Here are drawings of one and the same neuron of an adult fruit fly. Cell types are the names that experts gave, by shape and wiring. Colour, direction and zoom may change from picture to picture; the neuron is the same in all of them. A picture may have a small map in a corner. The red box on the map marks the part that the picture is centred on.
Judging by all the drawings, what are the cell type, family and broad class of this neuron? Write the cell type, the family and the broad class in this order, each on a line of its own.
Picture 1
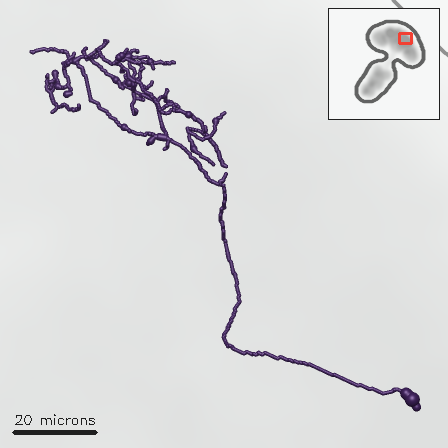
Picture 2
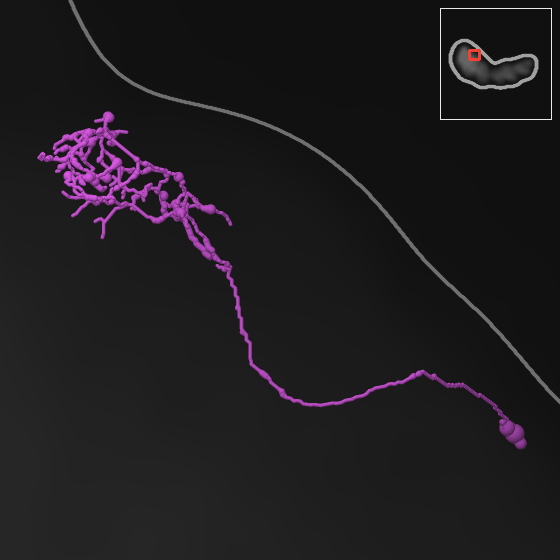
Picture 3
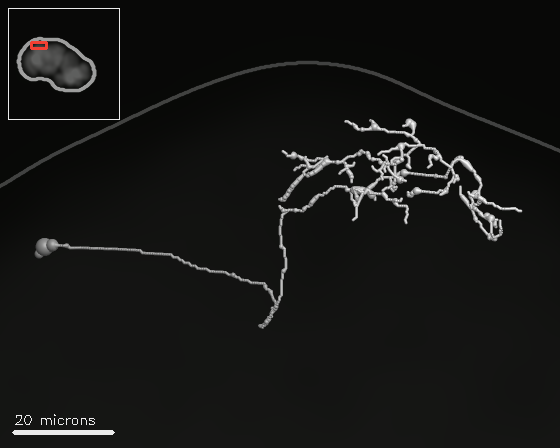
SLP268
hemilineage SLPpl1
central-brain intrinsic neuron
